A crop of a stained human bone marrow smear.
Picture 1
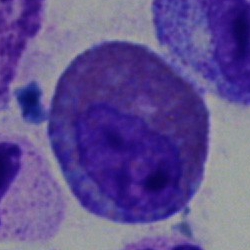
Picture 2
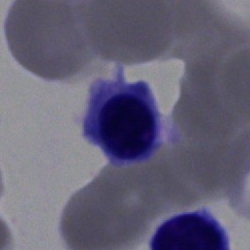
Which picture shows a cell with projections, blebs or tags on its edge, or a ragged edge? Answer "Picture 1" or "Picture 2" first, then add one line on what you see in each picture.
Picture 2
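In picture 1: The cell is roughly round with a smooth outline.
In picture 2: A thin stalk-like projection extends upward from the top of the cell.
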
